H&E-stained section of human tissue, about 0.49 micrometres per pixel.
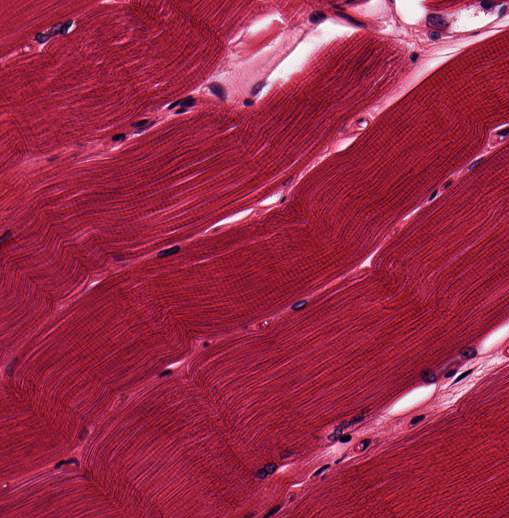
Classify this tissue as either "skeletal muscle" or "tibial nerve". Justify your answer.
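This is skeletal muscle. Long, broad, unbranched fibres, cut lengthwise, fill the field diagonally from lower left to upper right without joining. Their cytoplasm stains deep red, and dark, flattened, elongated nuclei sit at their edges.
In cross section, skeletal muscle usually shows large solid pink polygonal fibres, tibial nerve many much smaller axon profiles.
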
